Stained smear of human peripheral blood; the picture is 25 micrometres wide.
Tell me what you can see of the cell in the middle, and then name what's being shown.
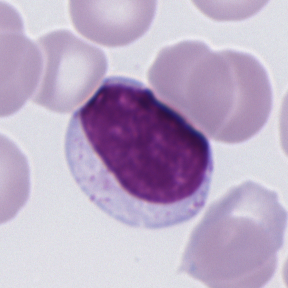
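Measuring about 14 by 12 micrometres, the cell holds an oval nucleus of about 12 by 9 micrometres. The nucleus fills about 60% of the cell's area. It lies toward the upper right of the cell and reaches almost to the cell edge along its upper side. The cytoplasm is pale blue-grey and forms a crescent that is widest at the lower left. Small reddish-purple granules are scattered through this cytoplasm. The cell is a large granular lymphocyte.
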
